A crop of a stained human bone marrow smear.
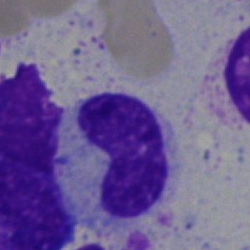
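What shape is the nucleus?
Bean-shaped, with a deep indentation on its left side.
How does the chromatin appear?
Dark purple and clumped, with small paler patches between the clumps.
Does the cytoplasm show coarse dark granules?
No.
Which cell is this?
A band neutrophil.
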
